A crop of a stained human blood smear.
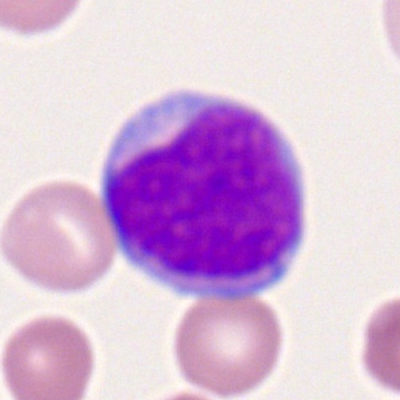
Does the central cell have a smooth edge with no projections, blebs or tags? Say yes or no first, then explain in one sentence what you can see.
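Yes. The cell outline is round and smooth.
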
